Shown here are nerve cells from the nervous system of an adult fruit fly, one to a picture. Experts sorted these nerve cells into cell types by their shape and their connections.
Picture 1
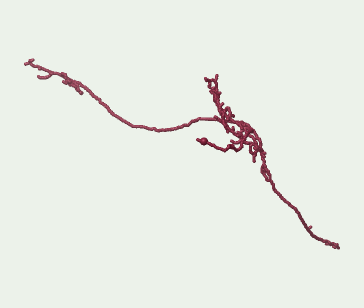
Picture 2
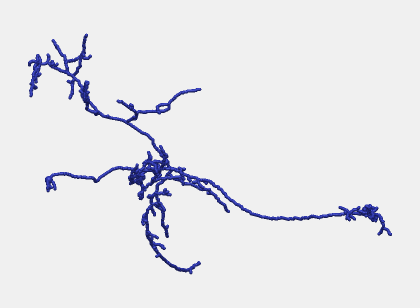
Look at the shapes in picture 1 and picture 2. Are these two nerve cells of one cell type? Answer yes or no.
no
